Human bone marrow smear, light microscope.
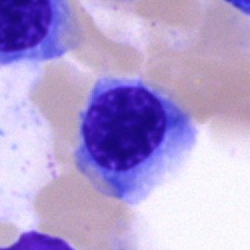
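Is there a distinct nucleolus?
No, none can be seen in the nucleus.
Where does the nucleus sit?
Off-centre, with the widest cytoplasm below and to the right of it.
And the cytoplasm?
A moderate rim of medium blue, with no granules.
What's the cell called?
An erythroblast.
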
